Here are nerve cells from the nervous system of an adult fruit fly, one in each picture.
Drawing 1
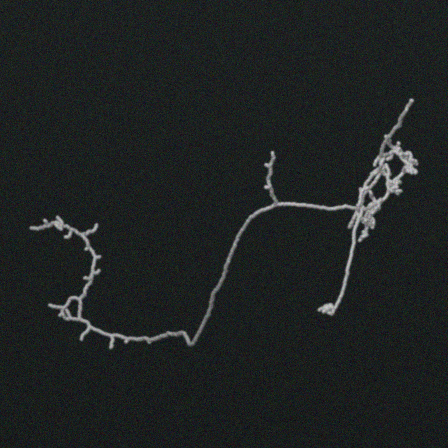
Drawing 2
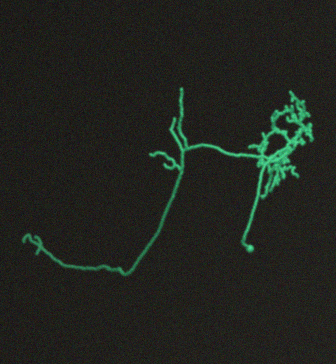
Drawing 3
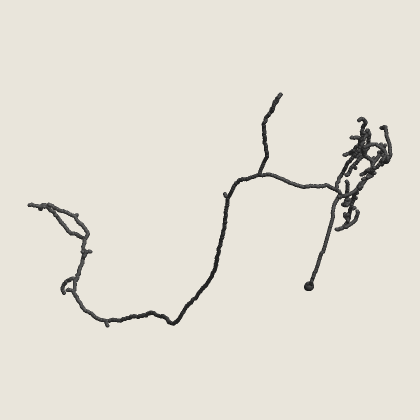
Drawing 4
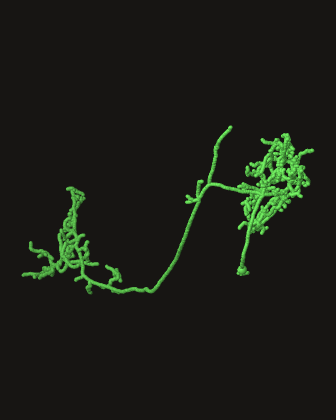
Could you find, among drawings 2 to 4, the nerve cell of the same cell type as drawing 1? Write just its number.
3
